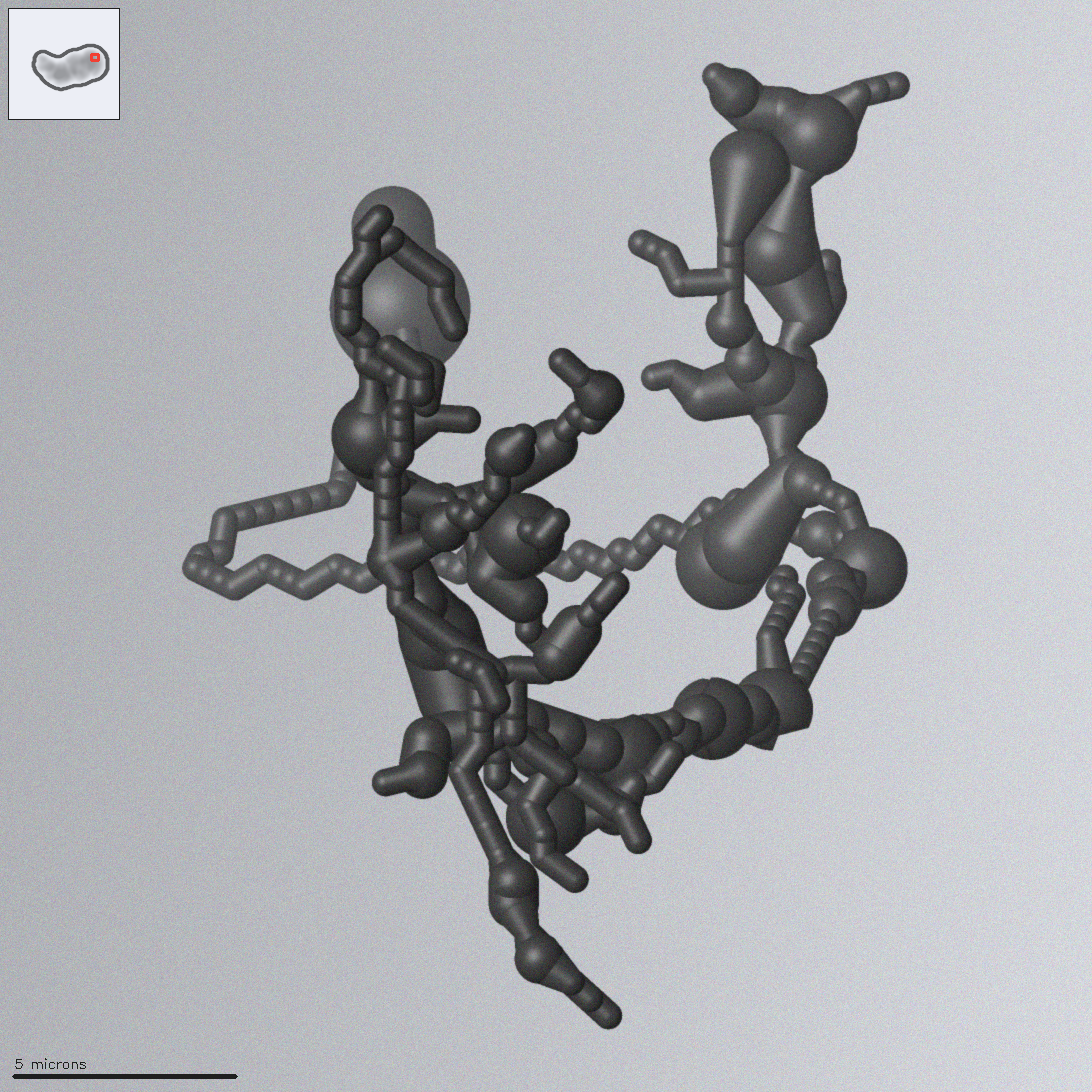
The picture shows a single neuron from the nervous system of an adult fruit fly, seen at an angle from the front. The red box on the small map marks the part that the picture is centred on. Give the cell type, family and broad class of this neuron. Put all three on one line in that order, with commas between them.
T5a, T, optic-lobe intrinsic neuron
